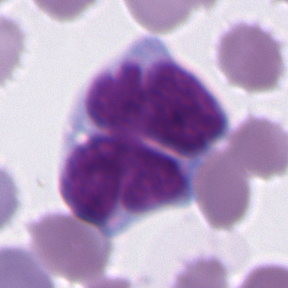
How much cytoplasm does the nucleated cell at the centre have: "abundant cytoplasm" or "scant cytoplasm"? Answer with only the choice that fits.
Scant cytoplasm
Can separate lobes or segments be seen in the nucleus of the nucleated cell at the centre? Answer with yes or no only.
Yes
